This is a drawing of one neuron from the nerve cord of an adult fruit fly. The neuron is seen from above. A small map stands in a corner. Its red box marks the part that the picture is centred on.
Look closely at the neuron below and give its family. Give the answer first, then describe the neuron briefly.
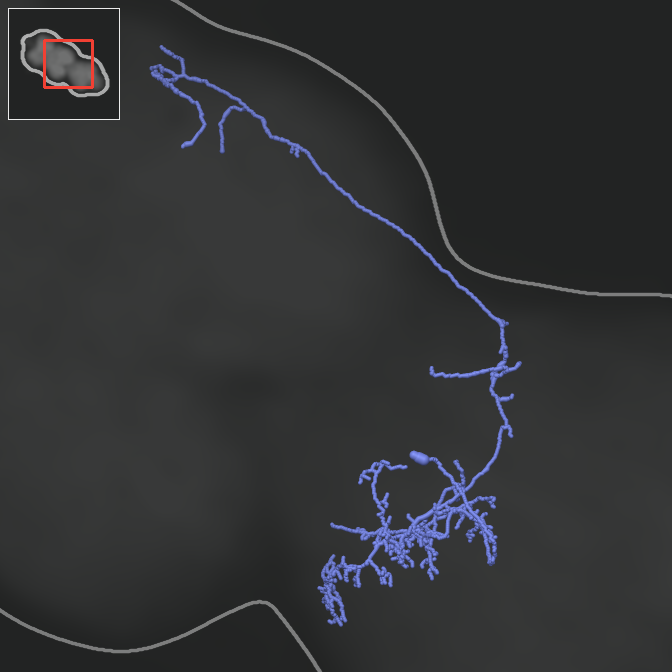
Its family is hemilineage 19B. It is a nerve-cord intrinsic neuron. The picture shows dozens of branch ends. As drawn here it is taller than it is wide.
